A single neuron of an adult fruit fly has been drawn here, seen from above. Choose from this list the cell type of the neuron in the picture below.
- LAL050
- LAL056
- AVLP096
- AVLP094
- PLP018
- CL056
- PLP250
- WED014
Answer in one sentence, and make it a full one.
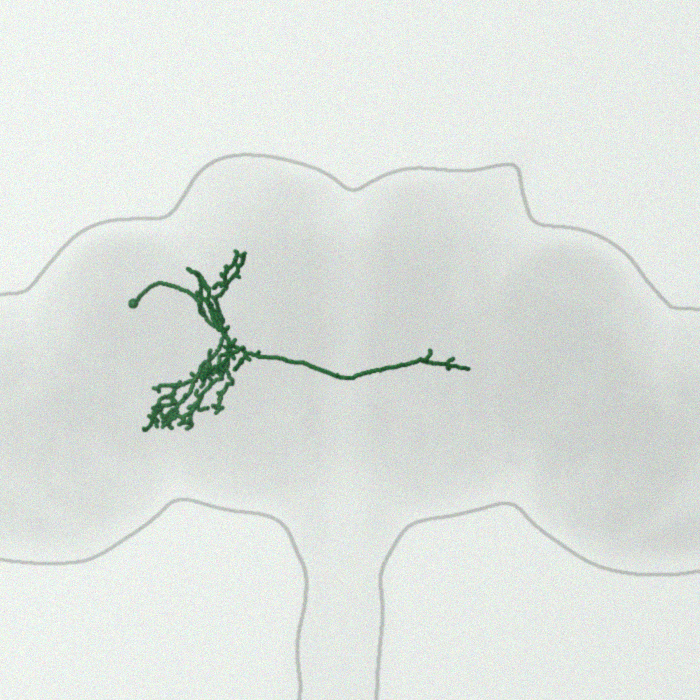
The neuron is of cell type CL056.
